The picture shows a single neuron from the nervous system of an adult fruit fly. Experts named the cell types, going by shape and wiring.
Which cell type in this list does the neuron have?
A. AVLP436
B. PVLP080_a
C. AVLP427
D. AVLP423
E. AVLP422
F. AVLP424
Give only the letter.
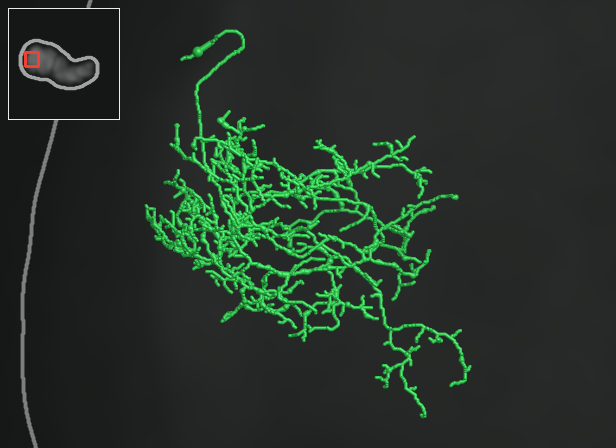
B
